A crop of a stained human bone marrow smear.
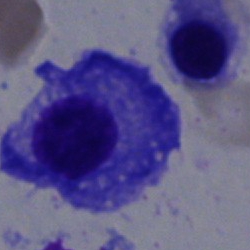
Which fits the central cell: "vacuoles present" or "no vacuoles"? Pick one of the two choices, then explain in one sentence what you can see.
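Vacuoles present. Many small pale vacuoles are scattered through the cytoplasm.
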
